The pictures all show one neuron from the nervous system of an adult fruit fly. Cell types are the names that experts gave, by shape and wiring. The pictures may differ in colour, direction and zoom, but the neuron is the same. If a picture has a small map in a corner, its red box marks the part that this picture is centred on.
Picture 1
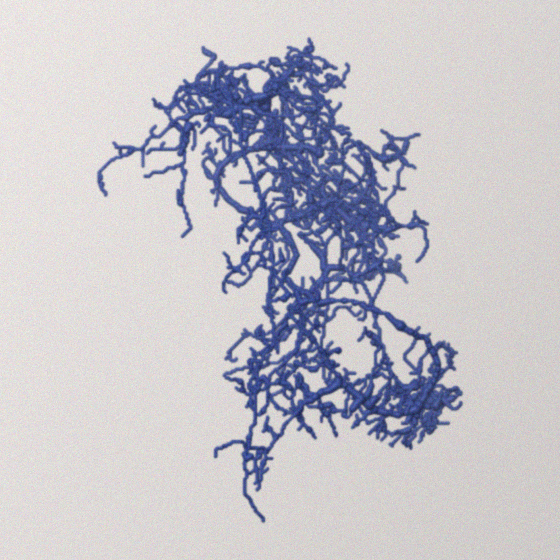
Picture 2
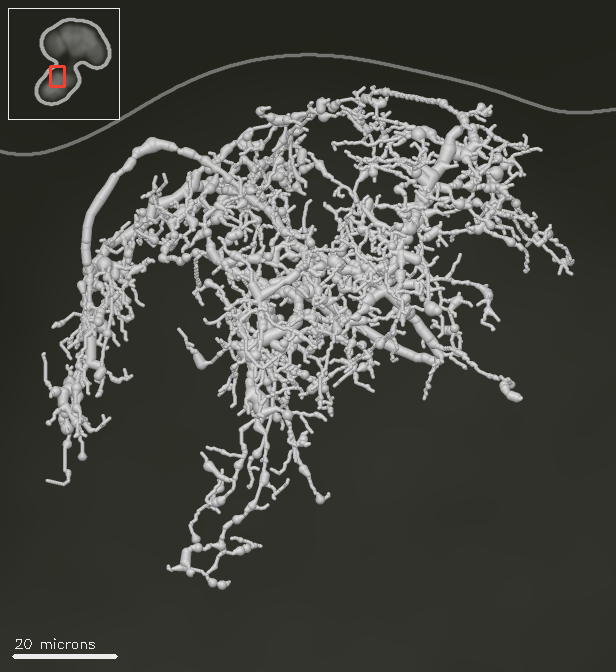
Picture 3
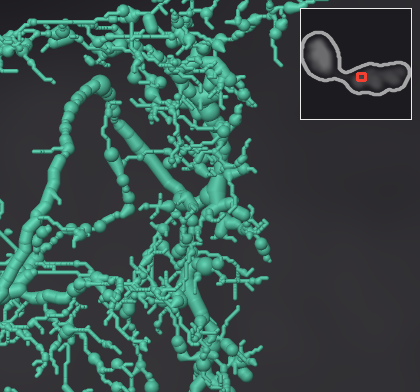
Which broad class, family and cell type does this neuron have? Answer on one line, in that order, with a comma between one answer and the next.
nerve-cord intrinsic neuron, hemilineage 16B, IN16B016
